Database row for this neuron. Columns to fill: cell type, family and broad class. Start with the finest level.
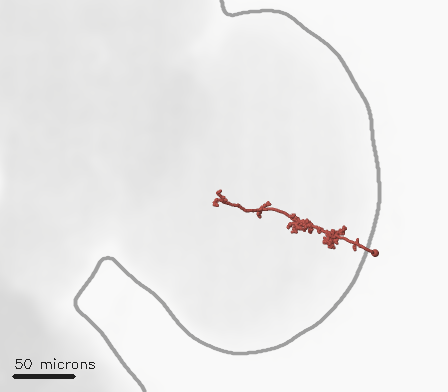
TmY18; TmY; optic-lobe intrinsic neuron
